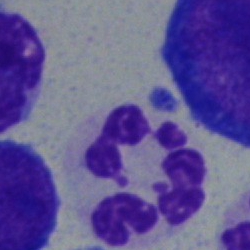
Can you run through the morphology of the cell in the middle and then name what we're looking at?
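The nucleus of this cell is split into more than five separate lobes, arranged in a ring around a pale central space. No coarse dark granules are seen in the cytoplasm, and the cell border is faint against the background. This is a segmented neutrophil.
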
